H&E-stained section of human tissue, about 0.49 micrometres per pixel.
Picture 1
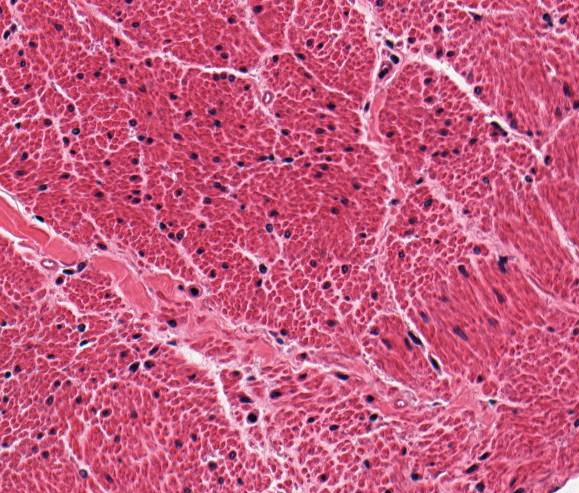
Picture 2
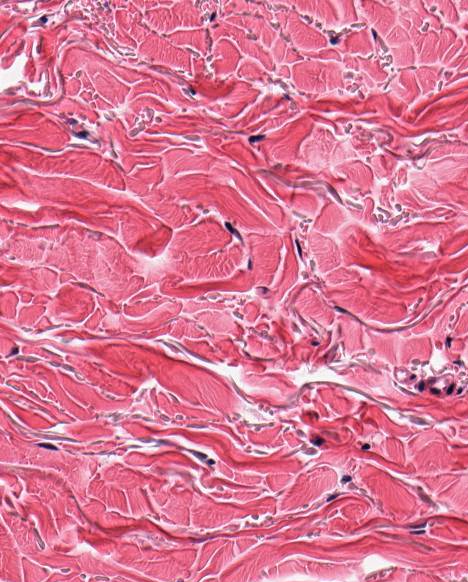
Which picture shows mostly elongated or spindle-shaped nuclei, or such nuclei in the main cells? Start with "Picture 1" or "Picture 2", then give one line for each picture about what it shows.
Picture 2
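What picture 1 shows: In the cross-cut areas the nuclei are small, round and darkly stained.
What picture 2 shows: The few nuclei are small, dark and spindle-shaped and lie between the bundles rather than within them.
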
